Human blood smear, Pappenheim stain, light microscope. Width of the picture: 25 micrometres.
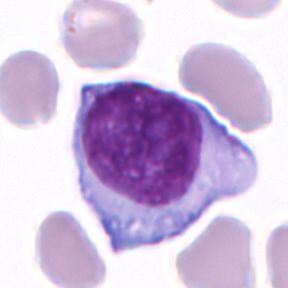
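Plasma cell in a stained peripheral blood smear. The roughly round nucleus, about 11 micrometres across, lies off-centre toward the upper left. Pale bluish-grey cytoplasm spreads more broadly on the lower and right sides, and I notice it turns a deeper blue along the margin than beside the nucleus. Below the nucleus, a few small pale clear spots.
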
